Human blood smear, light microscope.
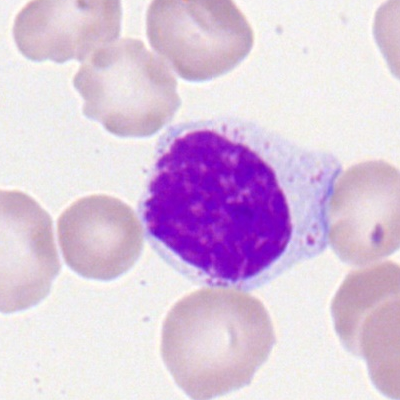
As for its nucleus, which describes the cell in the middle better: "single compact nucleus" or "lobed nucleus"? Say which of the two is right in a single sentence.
This cell has an undivided, compact nucleus that is round, oval or kidney-shaped.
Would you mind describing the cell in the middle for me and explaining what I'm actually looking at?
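The nucleus sits off-centre, toward the left side of the cell. Its chromatin is coarse and clumped, with paler gaps between dark purple patches. Cytoplasm forms its widest rim on the right side of the nucleus, and small reddish-purple granules are scattered through it. The cell is a lymphocyte.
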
